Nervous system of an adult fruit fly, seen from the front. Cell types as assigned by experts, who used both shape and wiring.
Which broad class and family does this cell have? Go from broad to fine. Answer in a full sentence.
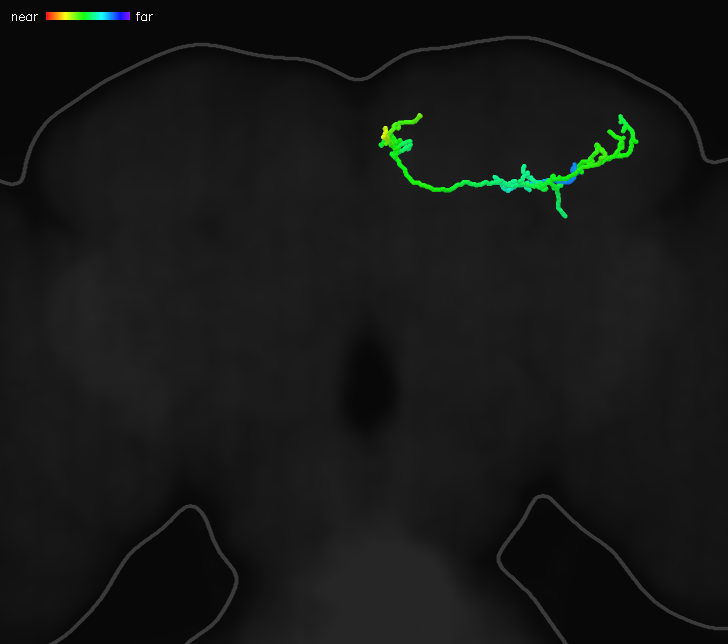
A central-brain intrinsic neuron of hemilineage CLp2.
